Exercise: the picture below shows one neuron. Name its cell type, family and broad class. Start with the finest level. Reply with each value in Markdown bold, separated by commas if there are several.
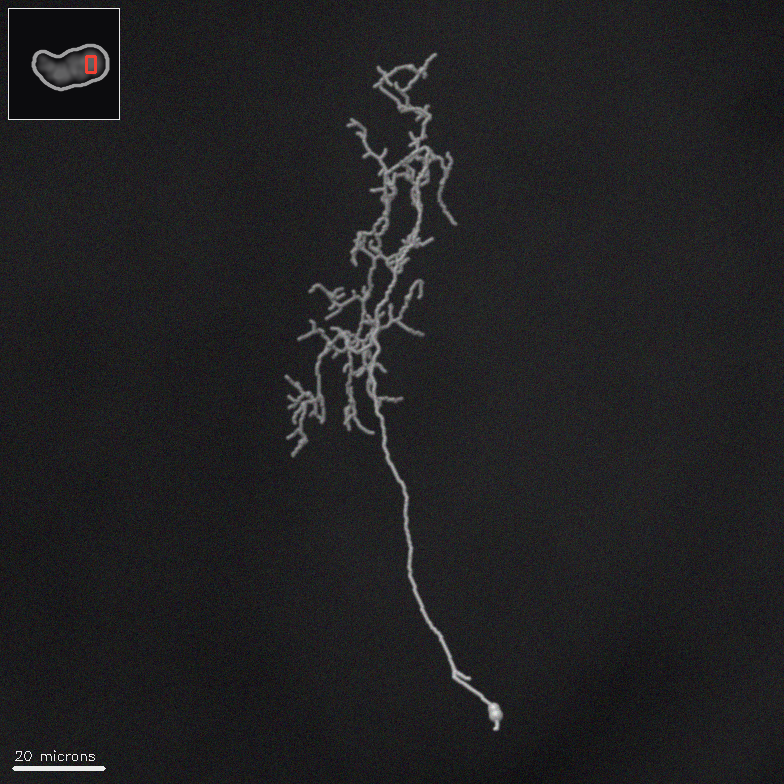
**Li34b**, **Li**, **optic-lobe intrinsic neuron**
